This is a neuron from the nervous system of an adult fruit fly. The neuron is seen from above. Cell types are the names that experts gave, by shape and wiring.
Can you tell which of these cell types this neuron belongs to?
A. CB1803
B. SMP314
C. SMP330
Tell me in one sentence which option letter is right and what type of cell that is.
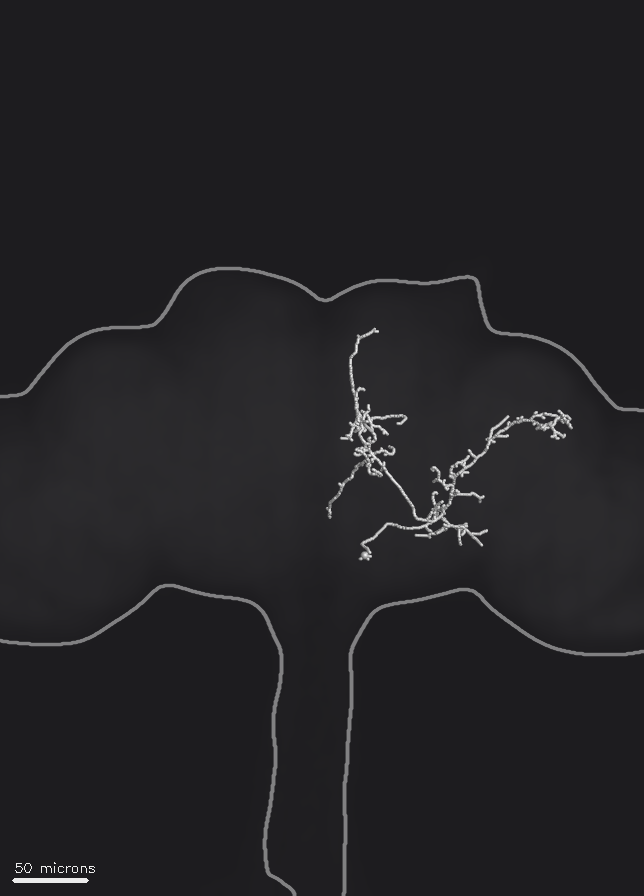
In cell type, the neuron corresponds to option A, CB1803.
